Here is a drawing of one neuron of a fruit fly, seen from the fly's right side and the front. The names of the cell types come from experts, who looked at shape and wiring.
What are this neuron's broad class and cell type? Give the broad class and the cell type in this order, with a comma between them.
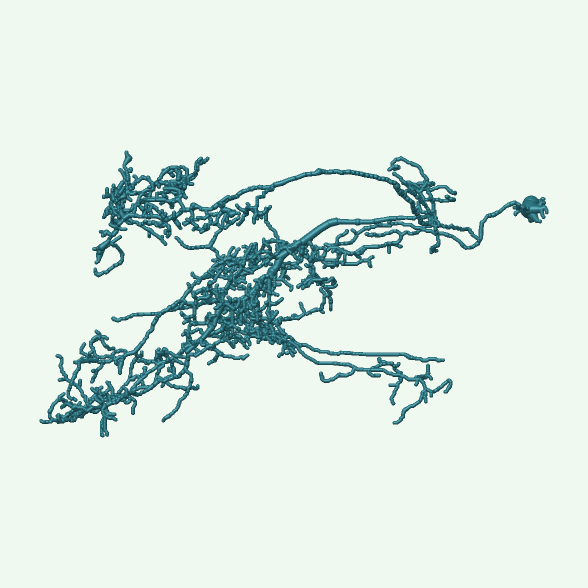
central-brain intrinsic neuron, CL029_b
